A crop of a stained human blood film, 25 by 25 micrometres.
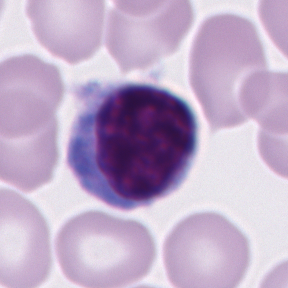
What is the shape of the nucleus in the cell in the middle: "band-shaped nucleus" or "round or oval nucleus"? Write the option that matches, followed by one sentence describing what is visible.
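Round or oval nucleus. The nucleus is round, with no indentation or lobes.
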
